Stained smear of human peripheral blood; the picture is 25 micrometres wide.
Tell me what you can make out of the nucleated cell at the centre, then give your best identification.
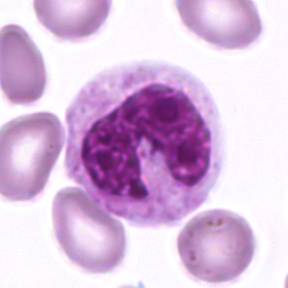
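Start with the overall shape: the outline is roughly round. A deep notch cuts into the nucleus from its lower edge. Its chromatin looks lacy and strand-like rather than packed into dense solid blocks. Fine, scattered pinkish-violet granules lie in the cytoplasm. What you have here is a band neutrophil.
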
